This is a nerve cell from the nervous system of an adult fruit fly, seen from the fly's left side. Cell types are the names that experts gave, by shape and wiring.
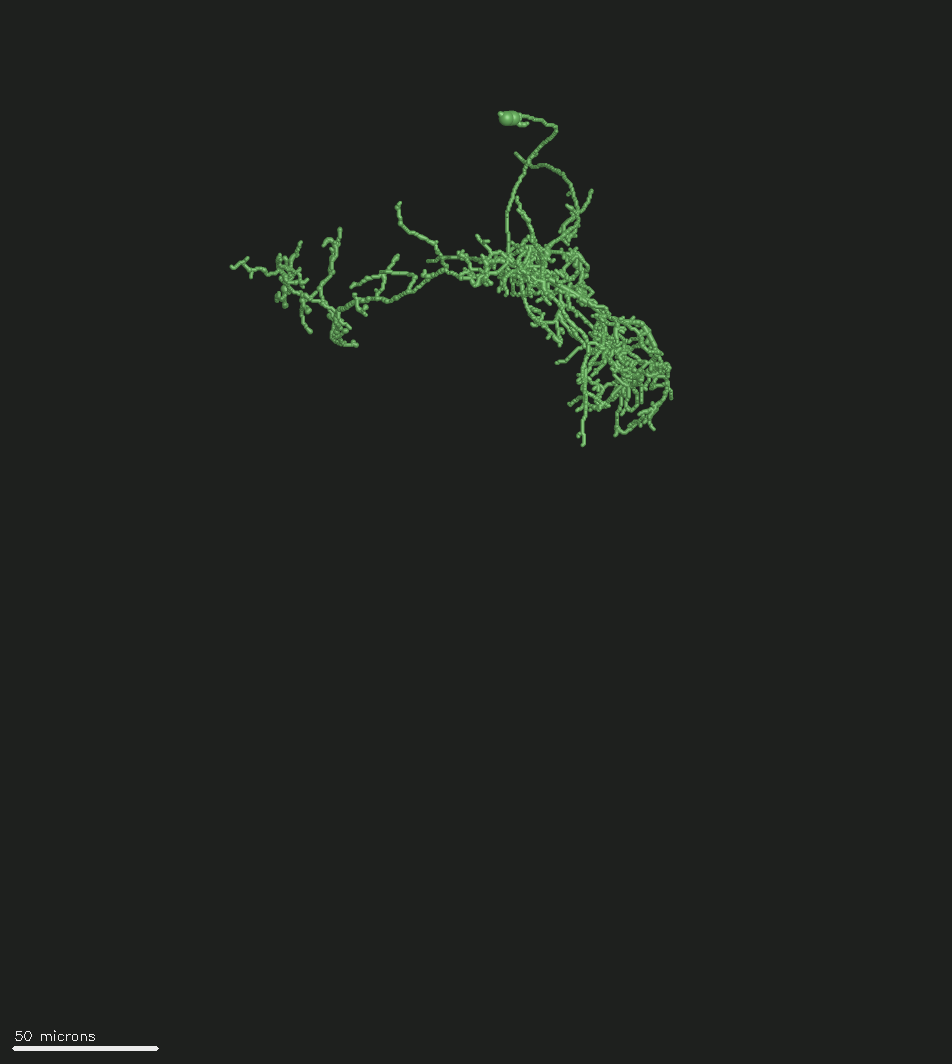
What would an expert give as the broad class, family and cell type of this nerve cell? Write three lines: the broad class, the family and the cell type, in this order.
central-brain intrinsic neuron
hemilineage SMPp&v1_posterior
CL175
